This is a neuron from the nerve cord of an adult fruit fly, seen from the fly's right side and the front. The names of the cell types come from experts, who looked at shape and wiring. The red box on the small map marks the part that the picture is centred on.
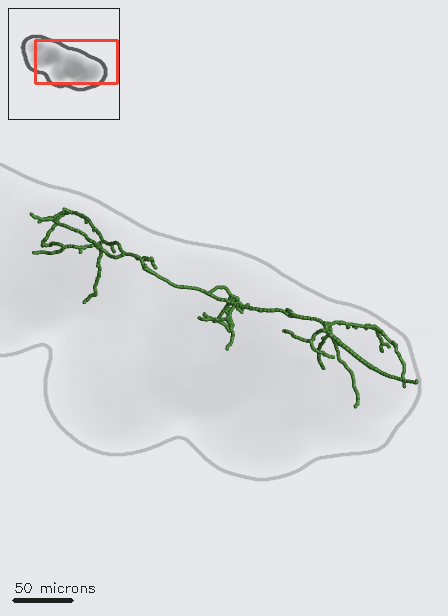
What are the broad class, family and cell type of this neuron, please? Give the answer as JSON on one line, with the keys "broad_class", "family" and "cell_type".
{"broad_class": "descending neuron", "family": "hemilineage WEDd1", "cell_type": "DNa02"}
